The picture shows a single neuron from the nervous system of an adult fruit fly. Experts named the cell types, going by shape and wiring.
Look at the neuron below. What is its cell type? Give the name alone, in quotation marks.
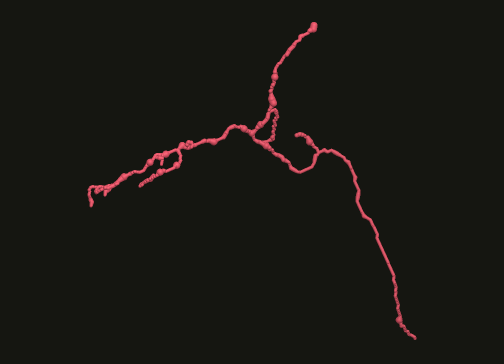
"TPMN1"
